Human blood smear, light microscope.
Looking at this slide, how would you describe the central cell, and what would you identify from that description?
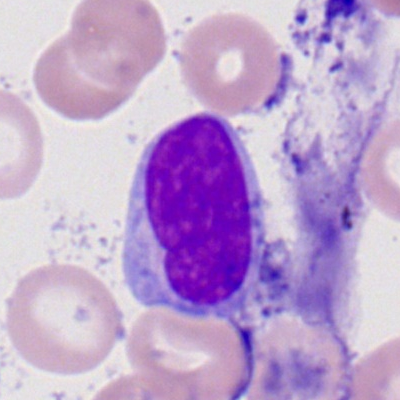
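First, the chromatin is coarse and clumped, with scattered paler patches. Next, no distinct nucleoli are visible in the nucleus. Then the cytoplasm: pale grey-blue, with no granules. Last, the name: lymphocyte.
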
